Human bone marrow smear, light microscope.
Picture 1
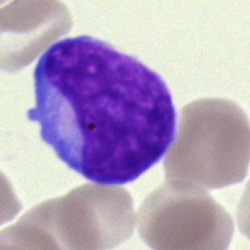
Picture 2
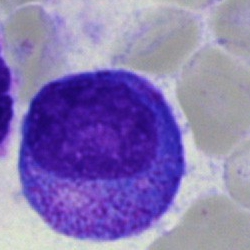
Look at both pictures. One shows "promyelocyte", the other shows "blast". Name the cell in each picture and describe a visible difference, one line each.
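Picture 1: blast. No granules are seen in the cytoplasm.
Picture 2: promyelocyte. The cytoplasm holds many fine pink-purple granules.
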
